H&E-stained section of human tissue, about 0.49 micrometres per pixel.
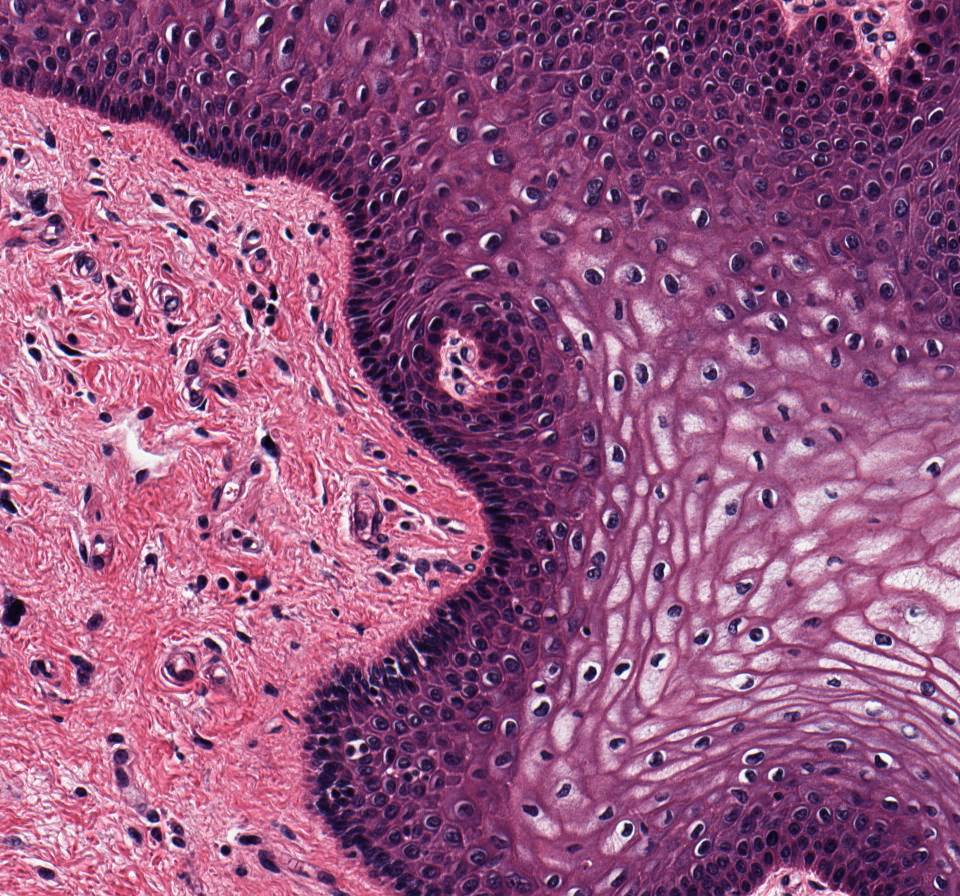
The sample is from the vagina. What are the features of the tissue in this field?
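On the right two-thirds there's epithelium, connective tissue stroma on the left. Stratified squamous, cells getting larger and flatter away from the stroma. Upper right cells have pale, clear cytoplasm, sharp borders and small dark round nuclei. Centre-left, cells circle concentrically a small pale pink core.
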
